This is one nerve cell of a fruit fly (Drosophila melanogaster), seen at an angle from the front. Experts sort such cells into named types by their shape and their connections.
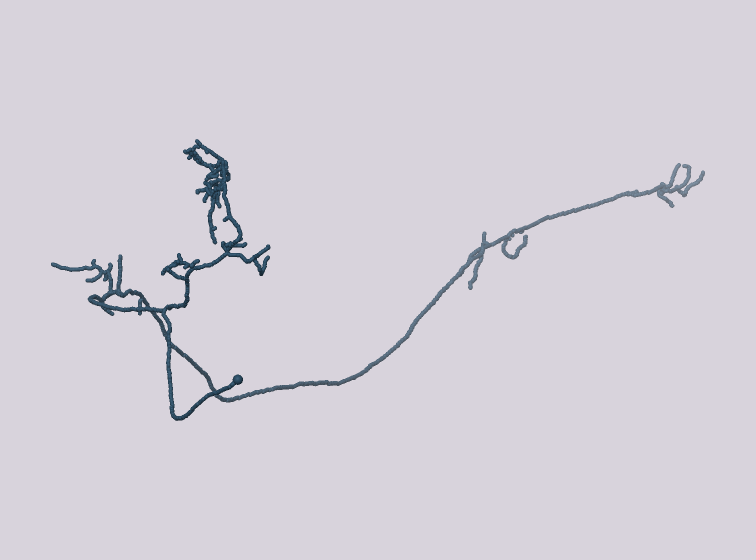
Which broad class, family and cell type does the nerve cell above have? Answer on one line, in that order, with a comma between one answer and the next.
descending neuron, hemilineage LB7, DNg36_b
